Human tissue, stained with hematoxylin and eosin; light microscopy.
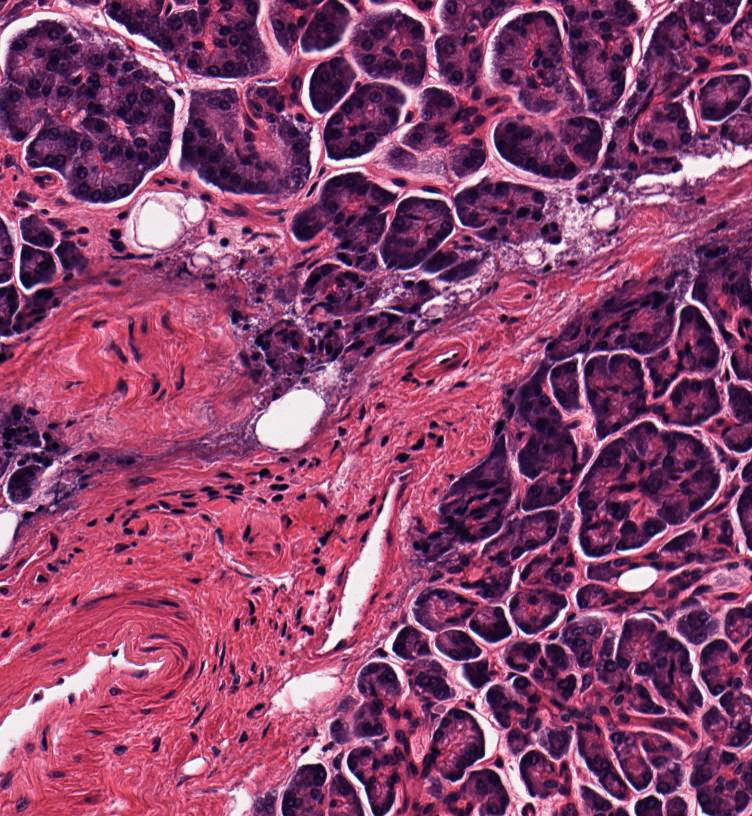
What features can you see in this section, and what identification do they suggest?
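Pink fibrous band runs diagonally, lower left to upper right; glandular tissue lies above and to the right of it. Gland: small rounded acini, closely packed. Acinar cells: dark purple cytoplasm; nuclei round and dark. Tissue: pancreas.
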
